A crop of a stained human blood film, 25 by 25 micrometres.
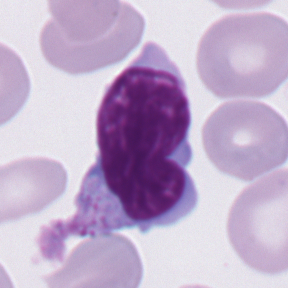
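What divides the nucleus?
A notch on its right side, leaving a larger upper lobe and a smaller lower lobe.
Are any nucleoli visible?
No, none are visible in the nucleus.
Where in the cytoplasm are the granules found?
Fine pink-purple granules are confined to the lower-left part; no vacuoles are seen.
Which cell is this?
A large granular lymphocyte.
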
